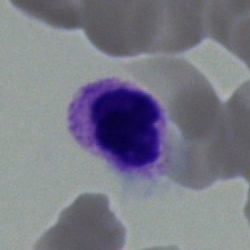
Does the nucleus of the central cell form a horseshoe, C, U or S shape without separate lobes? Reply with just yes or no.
No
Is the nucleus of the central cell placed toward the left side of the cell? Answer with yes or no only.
No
